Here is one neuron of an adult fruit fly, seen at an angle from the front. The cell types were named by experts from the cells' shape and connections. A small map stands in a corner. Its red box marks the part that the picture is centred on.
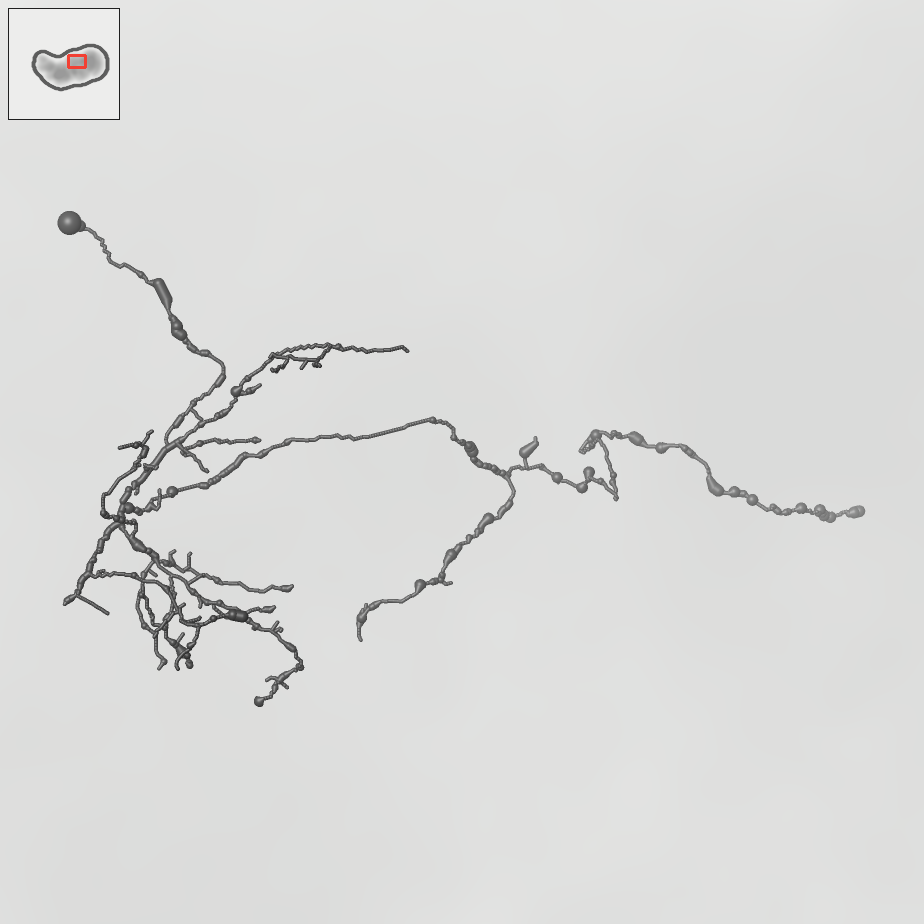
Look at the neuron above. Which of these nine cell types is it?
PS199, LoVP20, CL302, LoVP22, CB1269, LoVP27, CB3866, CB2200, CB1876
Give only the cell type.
CB3866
